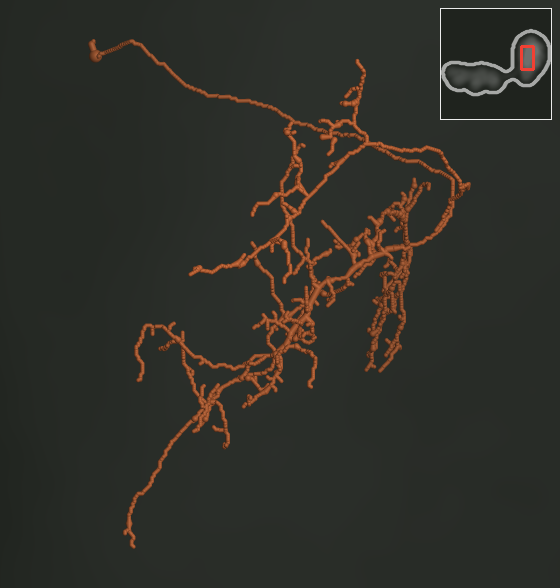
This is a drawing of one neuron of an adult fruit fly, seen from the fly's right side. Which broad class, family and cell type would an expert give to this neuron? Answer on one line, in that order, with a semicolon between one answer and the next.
central-brain intrinsic neuron; hemilineage VLPp2; PS208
